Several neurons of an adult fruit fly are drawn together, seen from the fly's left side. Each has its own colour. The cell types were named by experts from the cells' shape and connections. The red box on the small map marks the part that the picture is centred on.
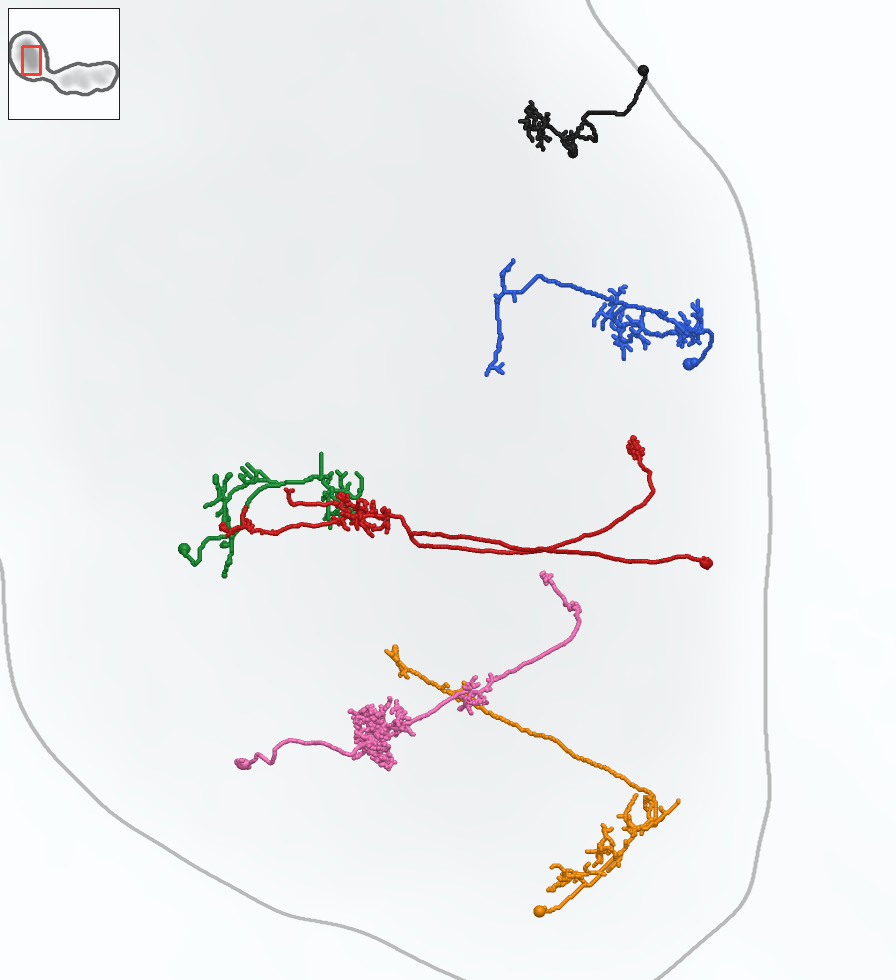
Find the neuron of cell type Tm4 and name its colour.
pink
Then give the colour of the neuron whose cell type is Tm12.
orange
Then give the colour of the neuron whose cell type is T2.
blue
